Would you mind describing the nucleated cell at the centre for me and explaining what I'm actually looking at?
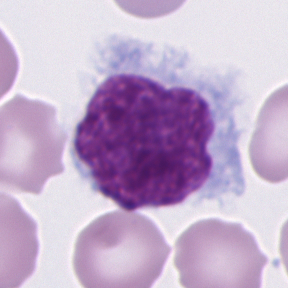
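Cytoplasm pale, washed-out blue; broadest above and to the right of the nucleus, thinnest on its left side. Cytoplasmic edge frayed into fine hair-like wisps, no sharp border. Nuclear outline bumpy, with several shallow notches. Cell type: hairy cell.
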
